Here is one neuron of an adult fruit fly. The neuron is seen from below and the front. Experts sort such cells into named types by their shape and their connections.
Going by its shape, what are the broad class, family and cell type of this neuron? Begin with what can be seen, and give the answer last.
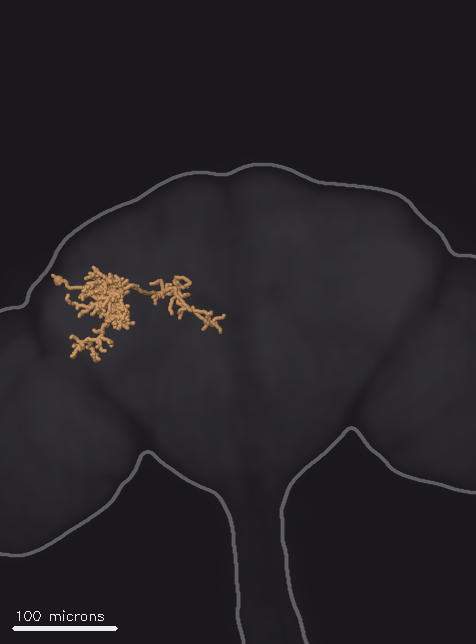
It lies in the brain. The cell body is on the left of the picture. From left to right in the picture it spans about 170 microns. Its broad class is central-brain intrinsic neuron. The family is hemilineage LHl2_ventral. It is of cell type AVLP059.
